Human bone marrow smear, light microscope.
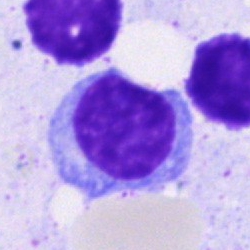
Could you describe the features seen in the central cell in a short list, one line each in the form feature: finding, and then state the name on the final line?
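Outline: roughly round, slightly uneven edge
Nucleus: toward the top of the cell
Cytoplasm: moderate pale to medium blue rim, widest below and to the left
Chromatin: deep purple, dense, faint lighter patches
Name: lymphocyte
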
